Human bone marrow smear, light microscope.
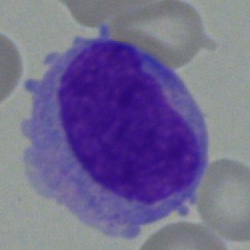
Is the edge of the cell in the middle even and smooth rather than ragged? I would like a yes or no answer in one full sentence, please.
No, a smooth outline is not present; the cell's edge is rough.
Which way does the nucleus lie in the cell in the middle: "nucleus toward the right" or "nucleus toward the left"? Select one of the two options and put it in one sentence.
On the right side of this cell lies the nucleus.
